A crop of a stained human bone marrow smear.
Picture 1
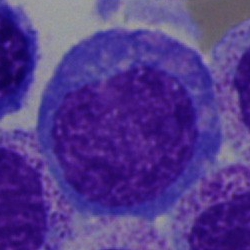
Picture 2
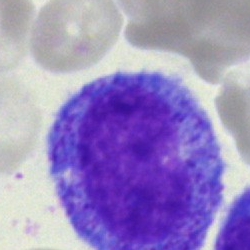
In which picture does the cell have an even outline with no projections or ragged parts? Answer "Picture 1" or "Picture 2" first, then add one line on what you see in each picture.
Picture 1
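Picture 1: The cell has a smooth, round outline.
Picture 2: The cell has a roughly round outline with a slightly ragged edge.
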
